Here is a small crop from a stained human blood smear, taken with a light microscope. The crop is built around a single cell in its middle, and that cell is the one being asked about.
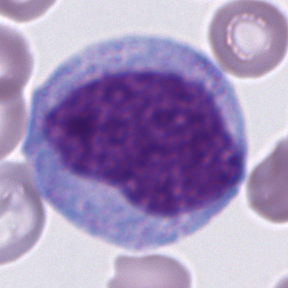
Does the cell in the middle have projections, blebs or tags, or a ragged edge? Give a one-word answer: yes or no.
No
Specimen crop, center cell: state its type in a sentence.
Where the crop is centred, there is a promyelocyte.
